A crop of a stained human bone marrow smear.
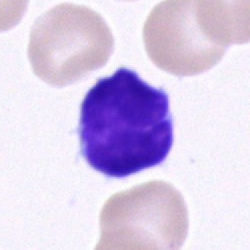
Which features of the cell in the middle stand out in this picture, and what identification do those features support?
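An outline slightly angular rather than smoothly round bounds this cell. Almost the whole cell is filled by the nucleus, which stains deep purple throughout. Its chromatin is dense, showing only faint paler streaks. It is a lymphocyte.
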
